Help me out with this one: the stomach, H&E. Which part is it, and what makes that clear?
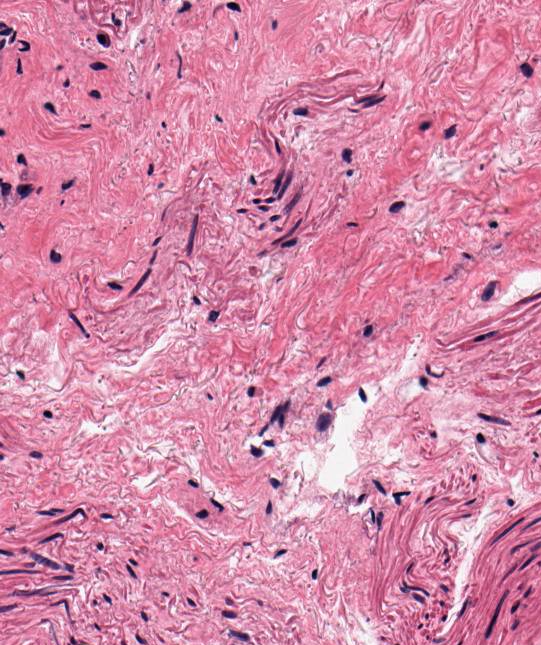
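I'd call this dense connective tissue. Pink fibrous tissue fills the whole field, with no epithelium anywhere, and the wavy collagen bundles run in haphazard, interlacing directions. Between them, small, darkly stained spindle-shaped and oval nuclei are sparse and fairly evenly scattered.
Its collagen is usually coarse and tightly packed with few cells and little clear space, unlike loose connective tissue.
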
